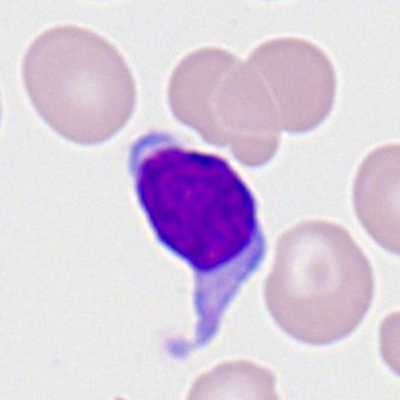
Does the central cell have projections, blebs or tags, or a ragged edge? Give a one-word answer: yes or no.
Yes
